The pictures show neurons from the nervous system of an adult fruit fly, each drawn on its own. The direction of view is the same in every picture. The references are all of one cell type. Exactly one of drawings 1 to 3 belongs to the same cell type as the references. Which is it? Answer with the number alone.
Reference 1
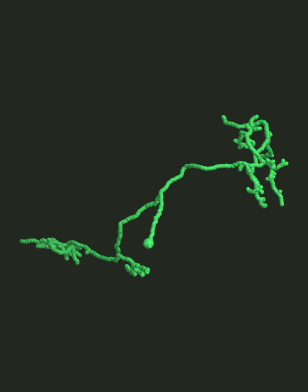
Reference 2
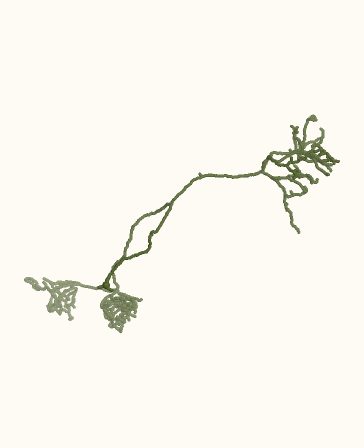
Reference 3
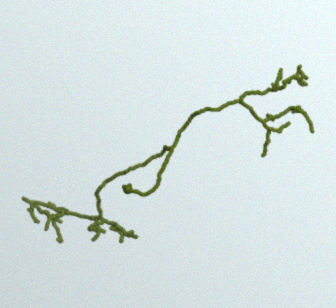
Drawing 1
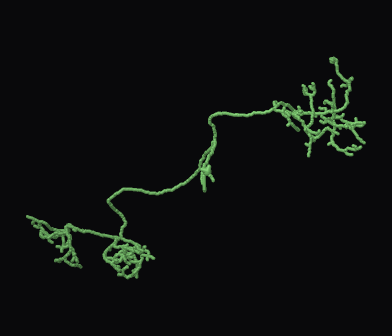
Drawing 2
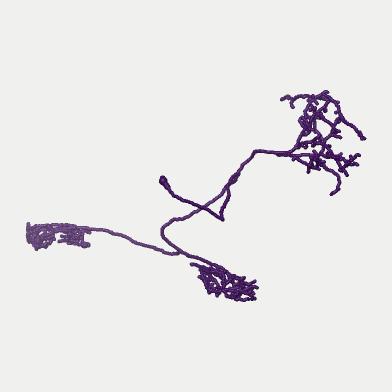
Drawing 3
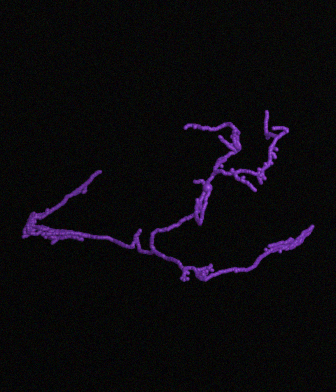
1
